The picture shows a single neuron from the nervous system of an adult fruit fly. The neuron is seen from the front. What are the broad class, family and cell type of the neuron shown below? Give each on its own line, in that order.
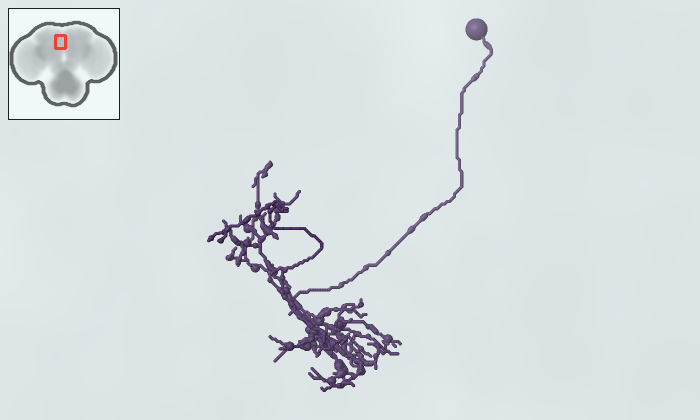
central-brain intrinsic neuron
class CX
FC3_c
